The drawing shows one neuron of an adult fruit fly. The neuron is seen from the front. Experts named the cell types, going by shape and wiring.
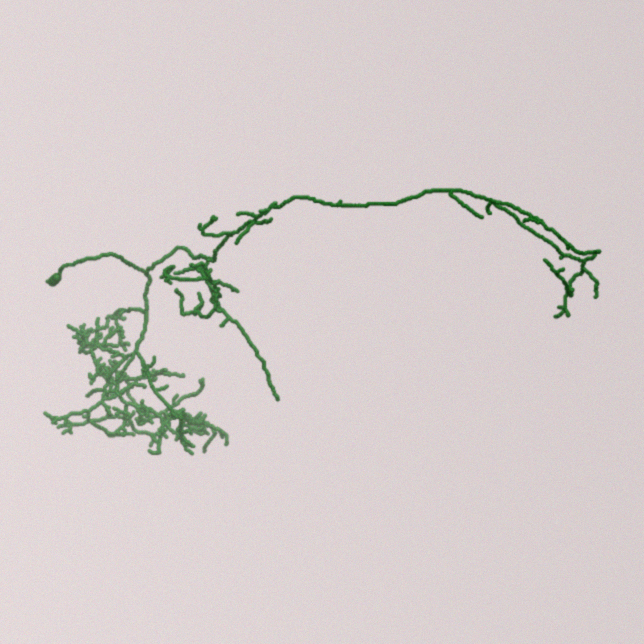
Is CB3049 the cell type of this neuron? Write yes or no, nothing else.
no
